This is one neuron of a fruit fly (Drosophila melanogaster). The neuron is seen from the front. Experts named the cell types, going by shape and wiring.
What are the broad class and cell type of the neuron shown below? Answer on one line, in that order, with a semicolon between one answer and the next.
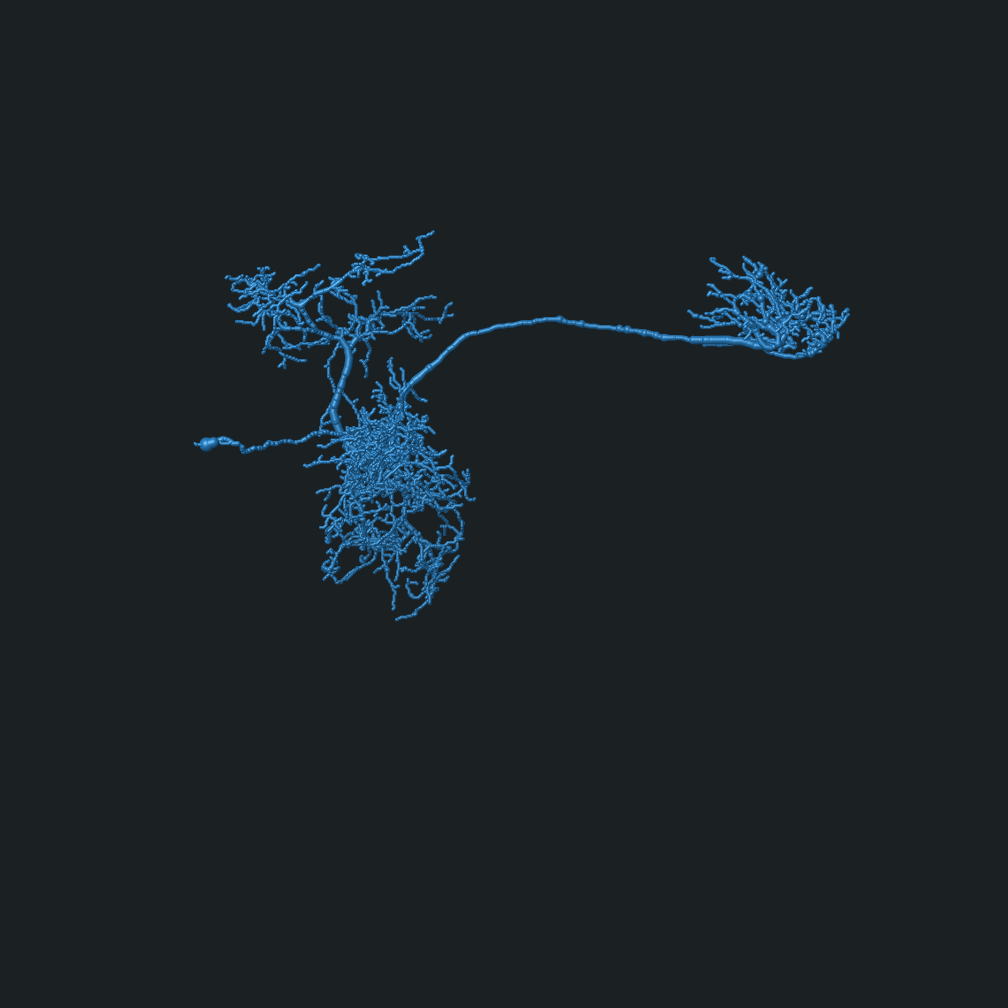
central-brain intrinsic neuron; AOTU042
